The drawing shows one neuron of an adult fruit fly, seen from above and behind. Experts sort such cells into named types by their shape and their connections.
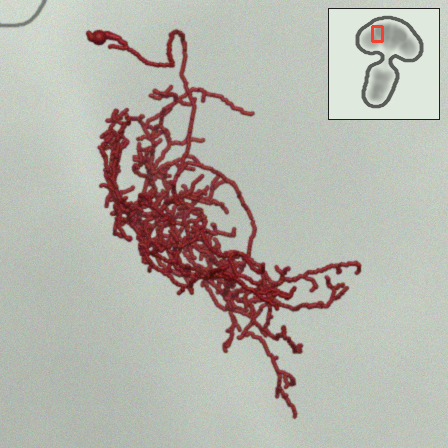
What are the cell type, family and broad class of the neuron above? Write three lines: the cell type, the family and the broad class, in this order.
PVLP080_b
hemilineage VLPl4_anterior
central-brain intrinsic neuron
